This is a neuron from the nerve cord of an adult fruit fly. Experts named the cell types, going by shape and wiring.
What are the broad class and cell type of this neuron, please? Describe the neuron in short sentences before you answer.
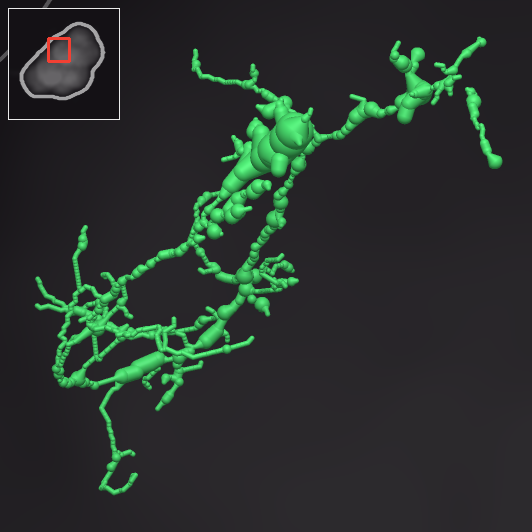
Dozens of branch ends can be seen. As drawn here it is about as wide as it is tall. It is a motor neuron of the nerve cord. The cell type is Acc. tr flexor MN.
